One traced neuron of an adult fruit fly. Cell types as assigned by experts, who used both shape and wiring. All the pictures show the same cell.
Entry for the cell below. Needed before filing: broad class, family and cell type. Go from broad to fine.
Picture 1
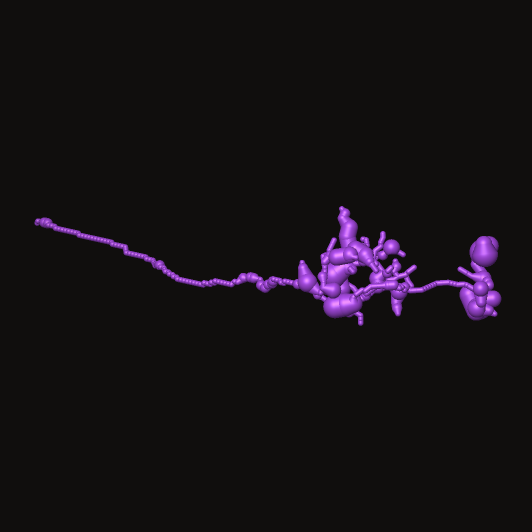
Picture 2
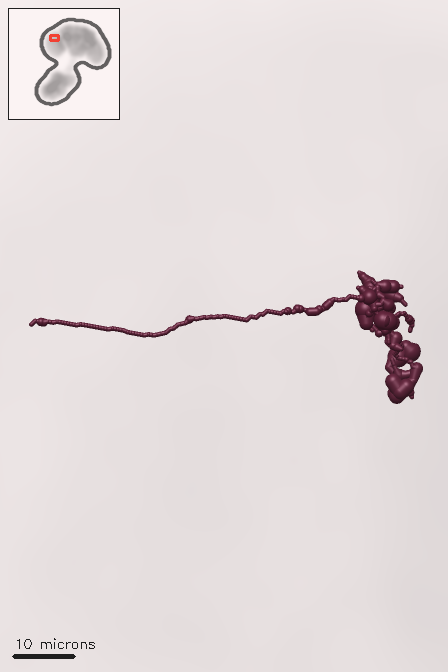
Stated: optic-lobe intrinsic neuron; L; L5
